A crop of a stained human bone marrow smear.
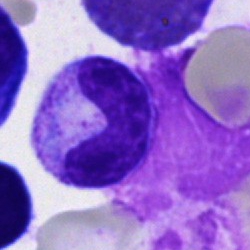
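Band neutrophil, central cell of a stained bone marrow smear. Checking the nucleus first, it is kidney-shaped, with a deep indentation opening toward the left, and shows no visible nucleoli. The cytoplasm, next, is moderate in amount and pale lilac-blue, with no vacuoles seen.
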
